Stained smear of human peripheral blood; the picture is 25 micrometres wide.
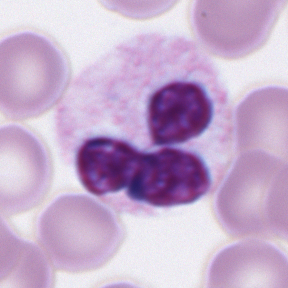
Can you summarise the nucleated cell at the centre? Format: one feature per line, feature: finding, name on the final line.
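Lobes: three in the nucleus
Layout: one lobe off on its own toward the upper right, apart from the other two
Chromatin: dark purple, coarse clumps
Granules: fine and pink, all through the cytoplasm
Verdict: segmented neutrophil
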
